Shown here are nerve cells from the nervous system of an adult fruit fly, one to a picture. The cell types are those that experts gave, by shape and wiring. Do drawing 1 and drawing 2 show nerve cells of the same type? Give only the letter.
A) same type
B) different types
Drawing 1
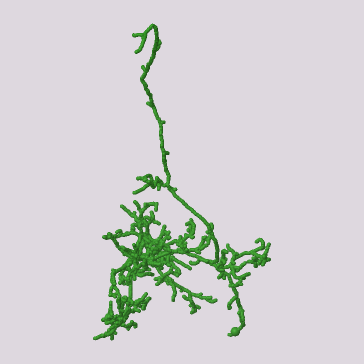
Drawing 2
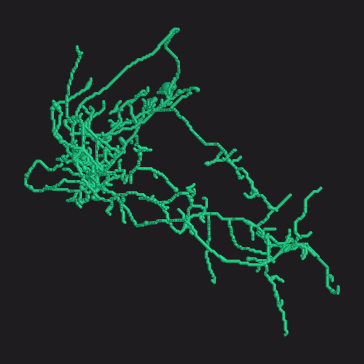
B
